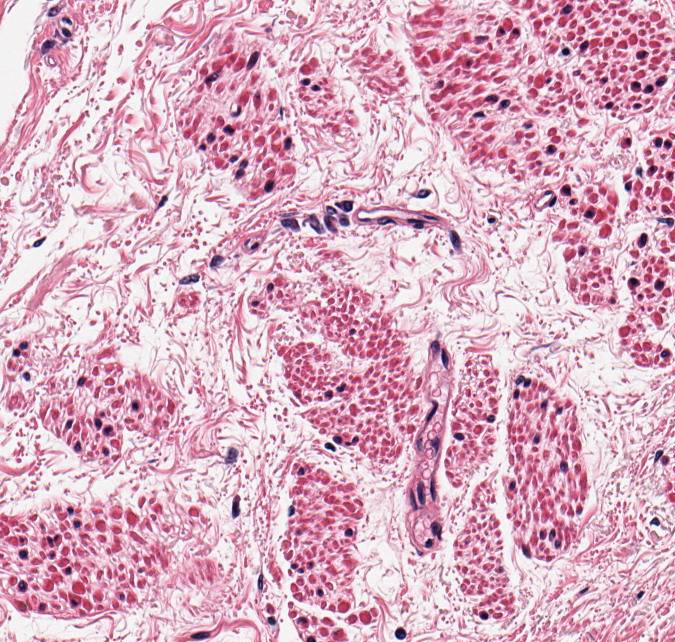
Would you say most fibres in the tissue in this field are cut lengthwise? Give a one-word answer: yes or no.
No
